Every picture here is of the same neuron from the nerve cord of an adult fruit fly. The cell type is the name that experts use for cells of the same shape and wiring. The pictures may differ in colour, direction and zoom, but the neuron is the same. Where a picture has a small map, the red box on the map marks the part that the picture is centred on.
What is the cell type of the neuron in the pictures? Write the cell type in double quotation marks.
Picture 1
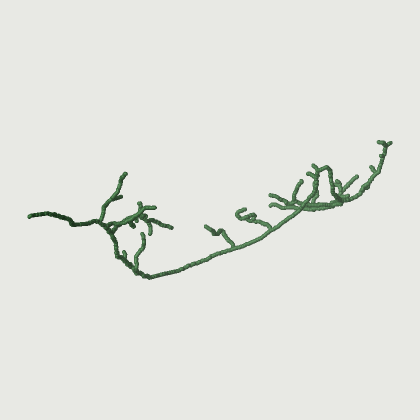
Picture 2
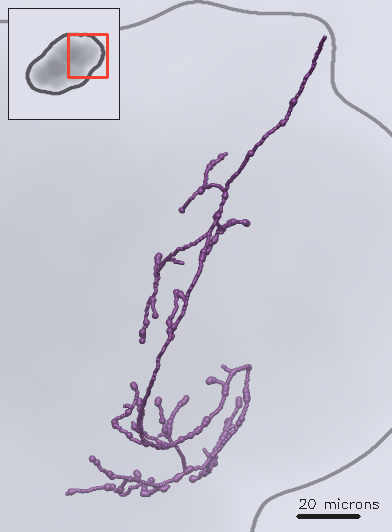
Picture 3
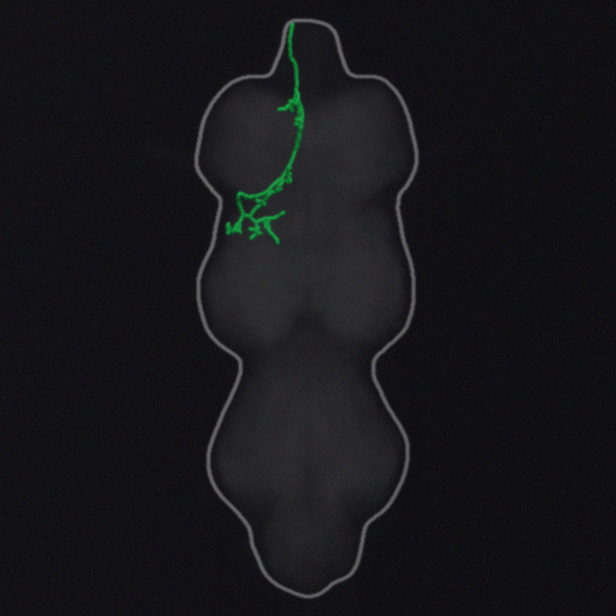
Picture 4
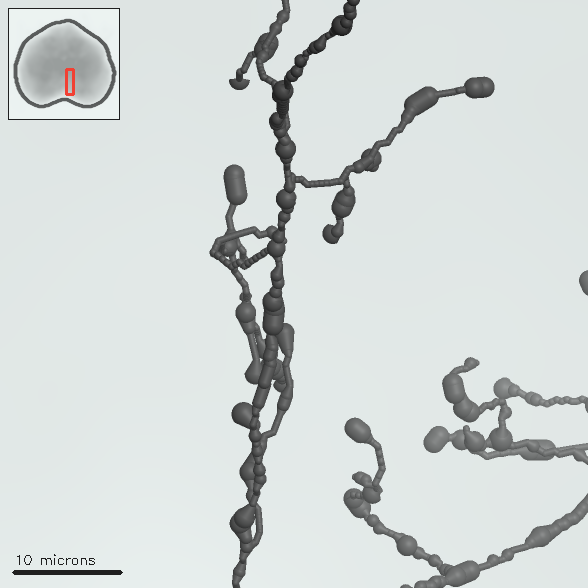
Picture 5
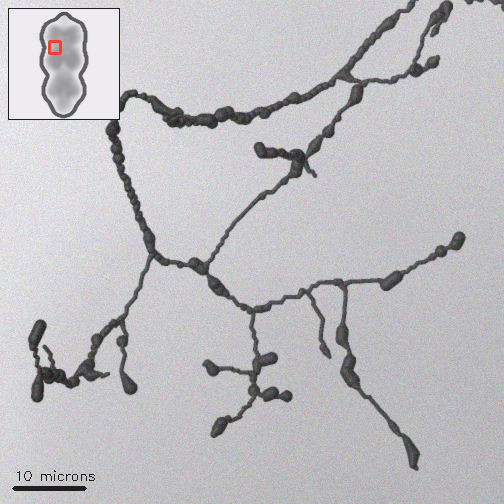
"DNg59"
